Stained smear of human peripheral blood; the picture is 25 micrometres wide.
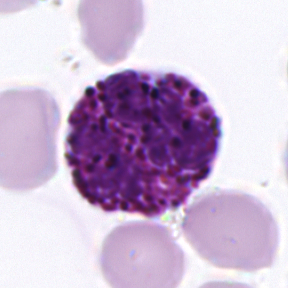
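Basophil in the centre of the blood smear: coarse, dark purple-black granules of differing sizes are scattered over the whole cell, right up to its edge. You can barely make out the nucleus, since the granules largely hide it.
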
